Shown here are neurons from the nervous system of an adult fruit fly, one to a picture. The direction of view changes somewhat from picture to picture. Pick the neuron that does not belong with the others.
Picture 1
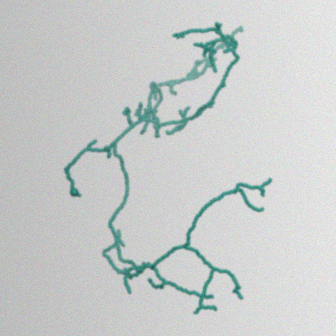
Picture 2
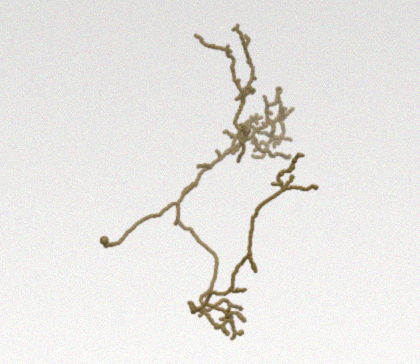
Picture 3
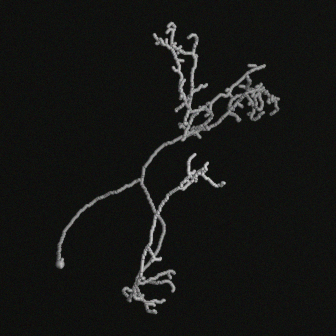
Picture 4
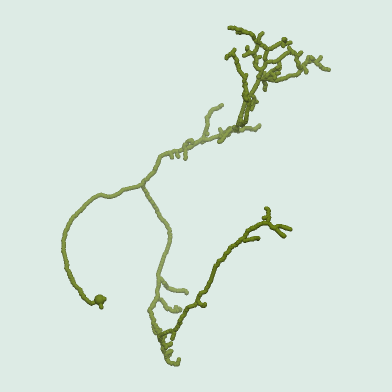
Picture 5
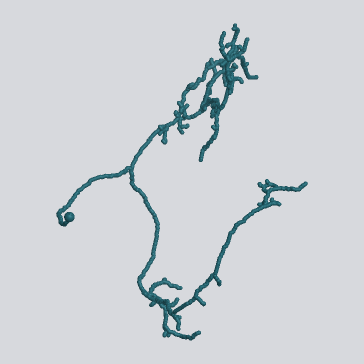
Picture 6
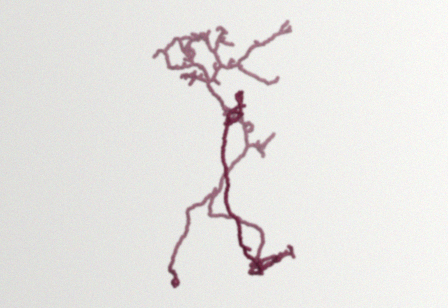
Picture 1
